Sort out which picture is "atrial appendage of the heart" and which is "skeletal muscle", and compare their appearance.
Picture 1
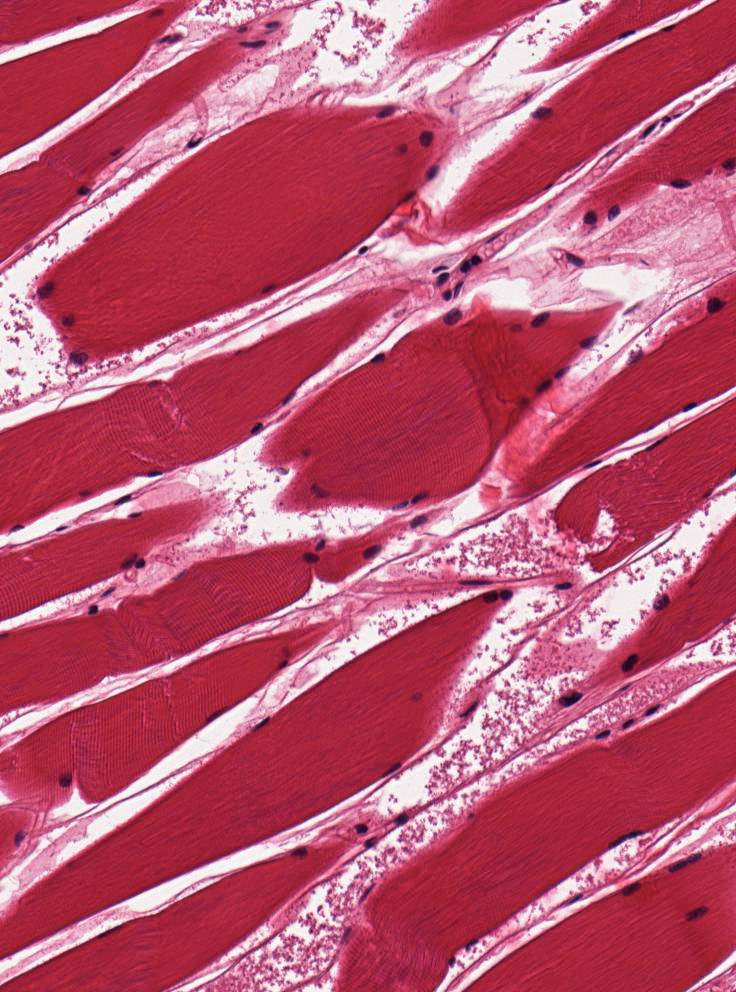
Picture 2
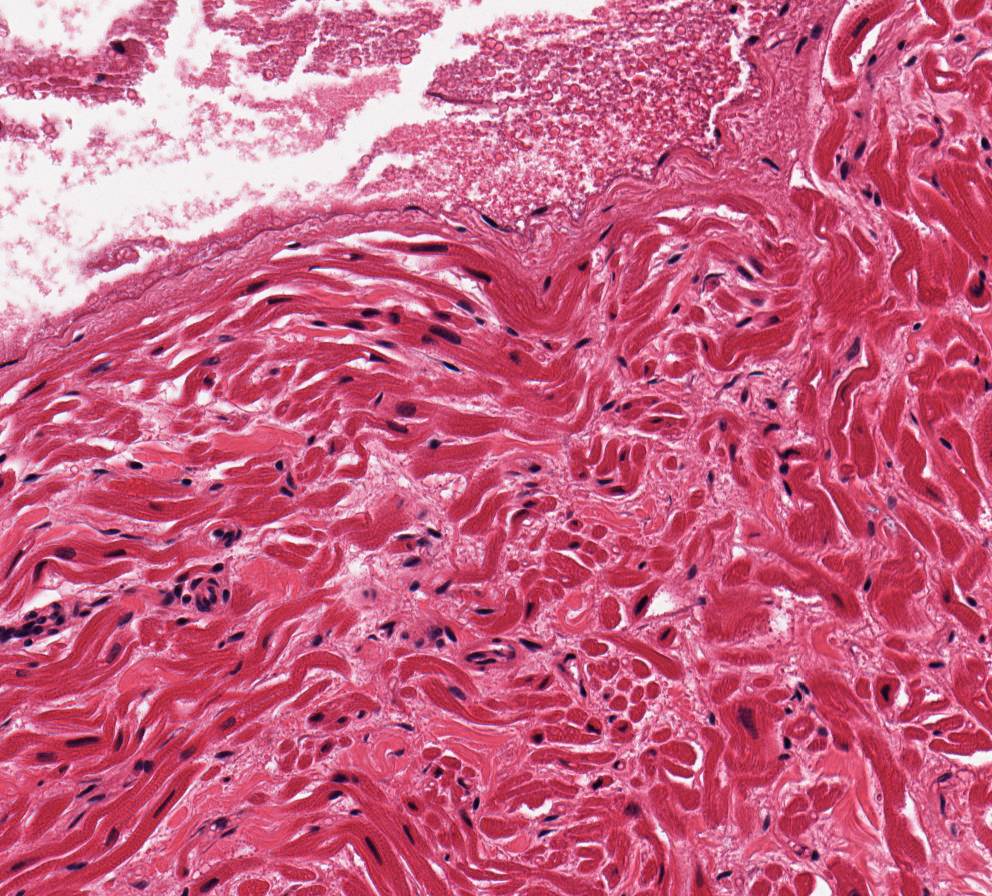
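Picture 1 shows skeletal muscle; picture 2, atrial appendage of the heart. The nuclei differ in position: in picture 1 they lie at the fibre edges and are small, dark purple and oval to flattened, whereas in picture 2 the fibres have single oval nuclei lying centrally. Fine cross-striations are visible in many fibres of picture 1. The fibres of picture 2 run in differing directions, cut lengthwise on the left and crosswise in the lower centre. A thin layer with flattened, elongated nuclei borders the muscle along the lumen. Between fibres, picture 1 has pale, wispy tissue with scattered fine pink granular material; picture 2, pale, loose connective tissue in the centre.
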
